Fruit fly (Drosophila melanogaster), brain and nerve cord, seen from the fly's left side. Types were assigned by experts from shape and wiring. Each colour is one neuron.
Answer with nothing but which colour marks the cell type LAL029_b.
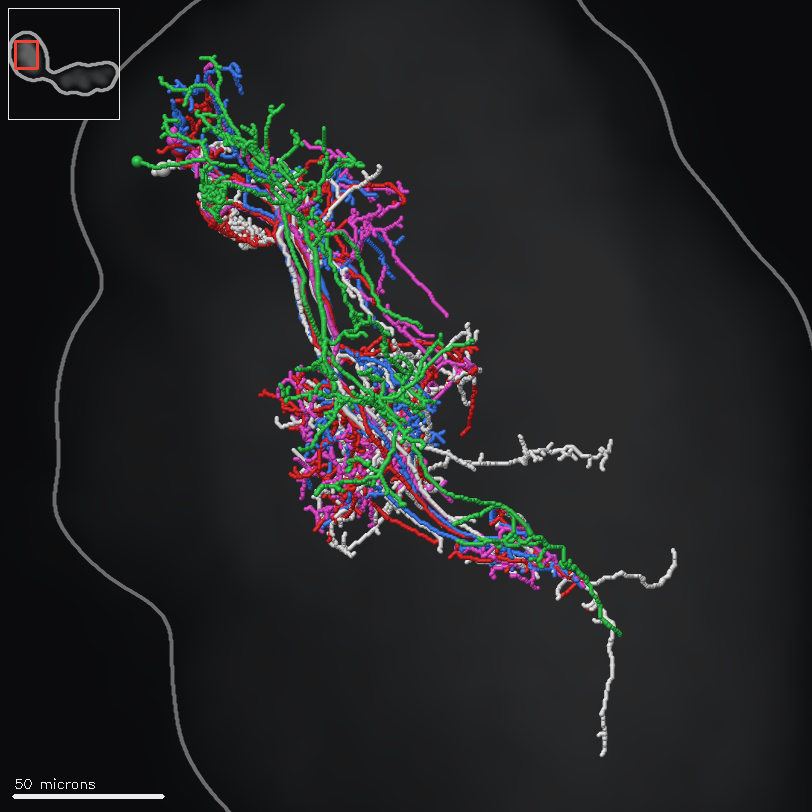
magenta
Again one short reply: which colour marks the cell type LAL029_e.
white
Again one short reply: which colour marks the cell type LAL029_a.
blue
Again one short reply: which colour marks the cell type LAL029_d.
red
